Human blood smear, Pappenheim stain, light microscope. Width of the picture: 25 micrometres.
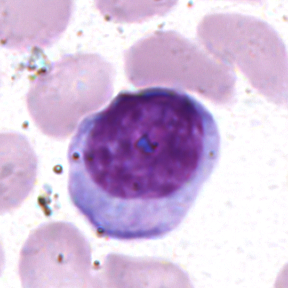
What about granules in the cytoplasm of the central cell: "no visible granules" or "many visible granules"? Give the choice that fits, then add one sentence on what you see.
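No visible granules. No granules are seen in the cytoplasm.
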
